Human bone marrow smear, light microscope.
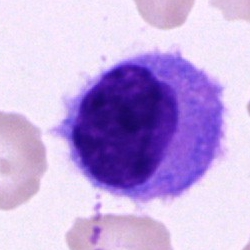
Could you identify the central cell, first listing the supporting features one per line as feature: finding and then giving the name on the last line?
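Projections: short and fine, from the upper edge
Cytoplasm: a band, widest on the right side
Granules: no distinct coarse granules
Vacuoles: none clearly seen
Name: hairy cell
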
